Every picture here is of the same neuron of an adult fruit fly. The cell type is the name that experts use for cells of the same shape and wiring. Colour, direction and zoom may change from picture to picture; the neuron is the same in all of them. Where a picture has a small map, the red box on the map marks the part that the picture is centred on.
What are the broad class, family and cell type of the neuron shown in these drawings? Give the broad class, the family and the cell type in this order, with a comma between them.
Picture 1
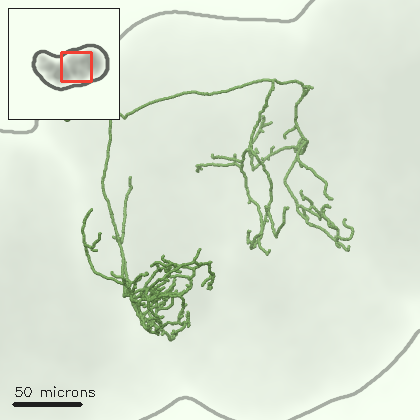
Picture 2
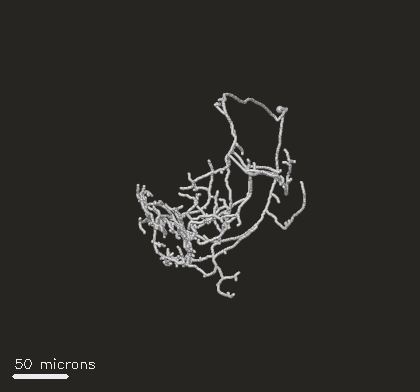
central-brain intrinsic neuron, hemilineage LHp2, AVLP470_a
